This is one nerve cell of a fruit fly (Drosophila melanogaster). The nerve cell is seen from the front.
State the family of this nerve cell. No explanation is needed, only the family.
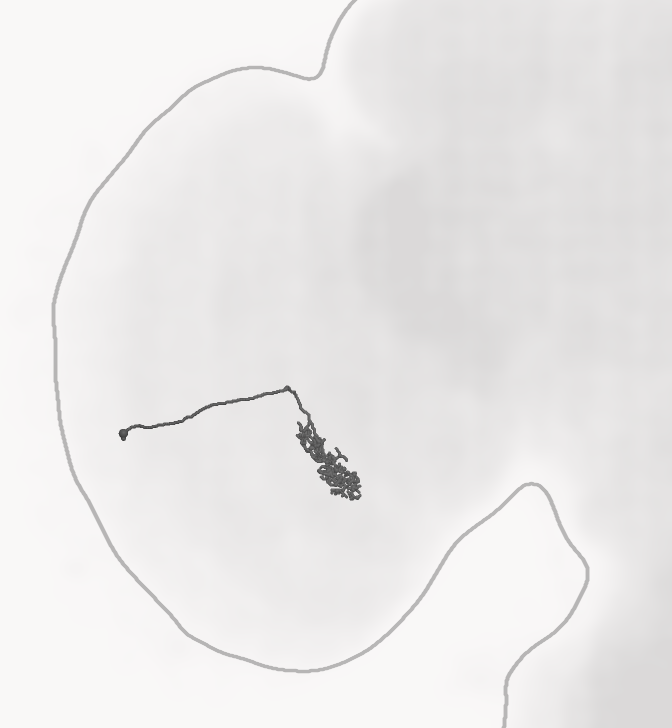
LPi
